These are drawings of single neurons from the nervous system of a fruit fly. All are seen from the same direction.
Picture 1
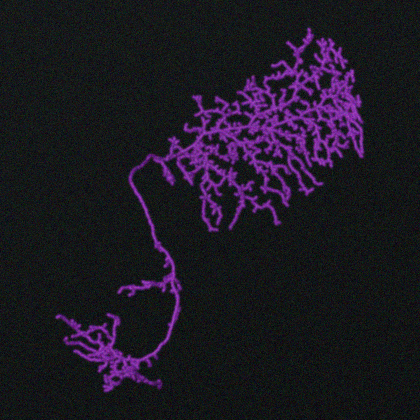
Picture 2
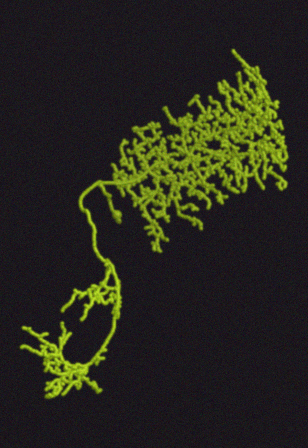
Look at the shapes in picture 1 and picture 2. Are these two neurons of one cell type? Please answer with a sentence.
They are of the same cell type.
